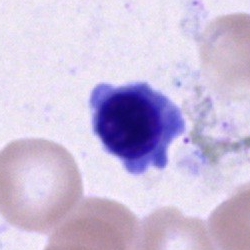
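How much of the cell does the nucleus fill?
Most of it; only a scant rim of cytoplasm remains.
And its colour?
Very dark purple.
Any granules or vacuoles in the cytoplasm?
None.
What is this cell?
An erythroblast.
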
